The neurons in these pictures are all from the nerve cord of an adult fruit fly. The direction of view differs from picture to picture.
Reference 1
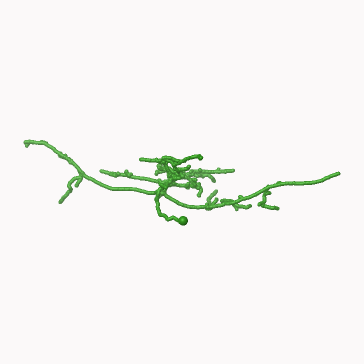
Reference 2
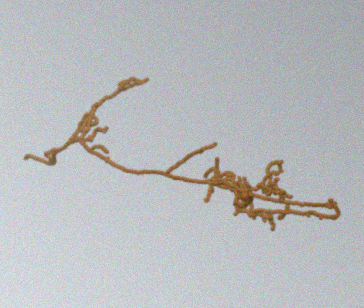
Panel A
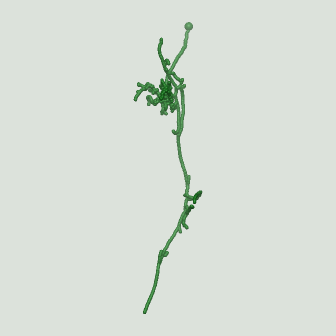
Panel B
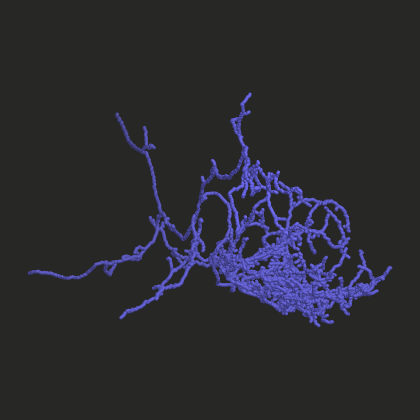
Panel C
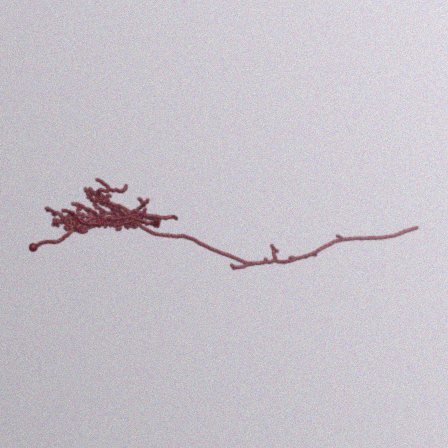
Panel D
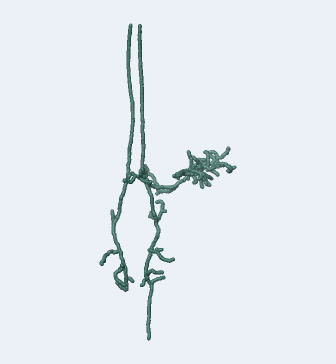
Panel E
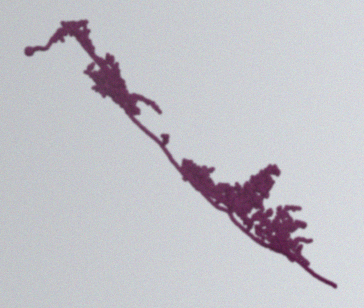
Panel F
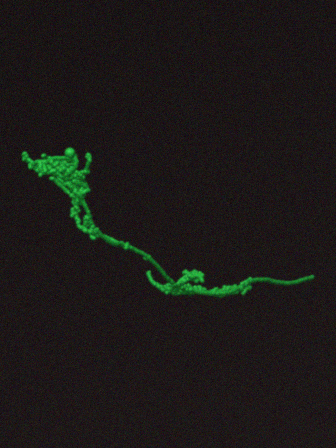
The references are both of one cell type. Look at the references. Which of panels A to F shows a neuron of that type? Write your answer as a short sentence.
Panel A is of the same cell type.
